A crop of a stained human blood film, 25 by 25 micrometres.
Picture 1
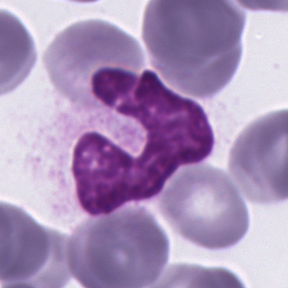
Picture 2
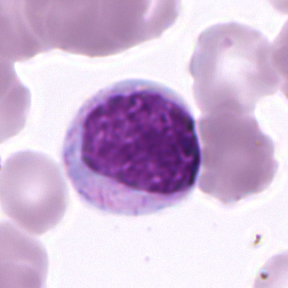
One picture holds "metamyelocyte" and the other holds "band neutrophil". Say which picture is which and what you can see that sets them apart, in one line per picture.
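Picture 1 shows a band neutrophil: The nucleus is bent into a curved, C-like shape with a deep notch that opens toward the left.
Picture 2 shows a metamyelocyte: The nucleus is roundish and unlobed.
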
